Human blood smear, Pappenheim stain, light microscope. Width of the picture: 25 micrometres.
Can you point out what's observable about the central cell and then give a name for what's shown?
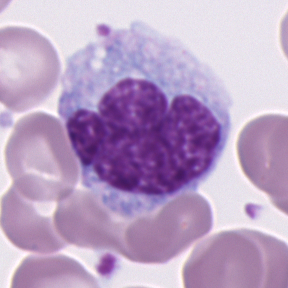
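Measuring about 16 micrometres across, the cell has a nucleus of about 14 by 10 micrometres lying toward the bottom of the cell. The cytoplasm is pale grey-blue and forms a rim that is widest above the nucleus. Many fine lilac granules fill it, and a few small clear vacuoles lie in it above the nucleus. Answer: monocyte.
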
